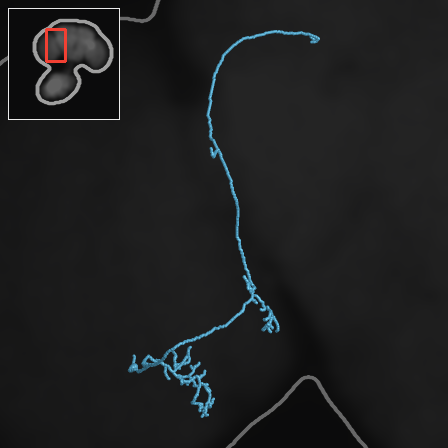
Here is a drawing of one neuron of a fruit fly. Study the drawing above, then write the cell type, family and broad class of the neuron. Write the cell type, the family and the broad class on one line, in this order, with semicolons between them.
MeTu4f; MeTu; visual projection neuron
